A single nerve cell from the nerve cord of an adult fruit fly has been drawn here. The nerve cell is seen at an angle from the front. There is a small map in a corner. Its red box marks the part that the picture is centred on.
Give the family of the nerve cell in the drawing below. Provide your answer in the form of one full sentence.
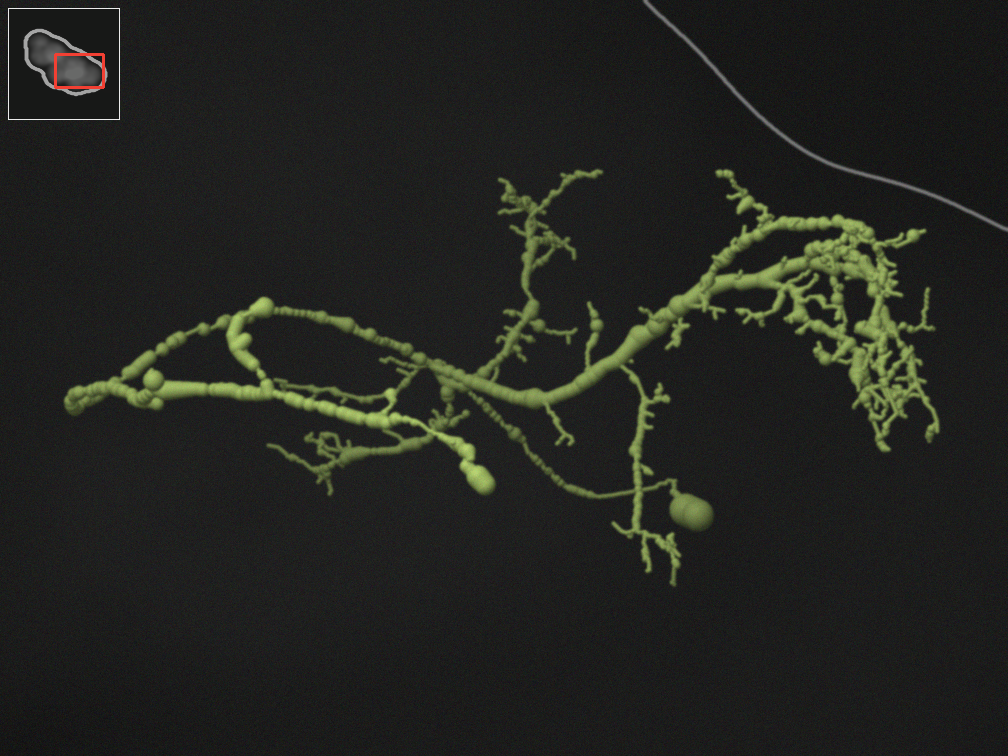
As for family, the nerve cell falls under hemilineage 08B.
